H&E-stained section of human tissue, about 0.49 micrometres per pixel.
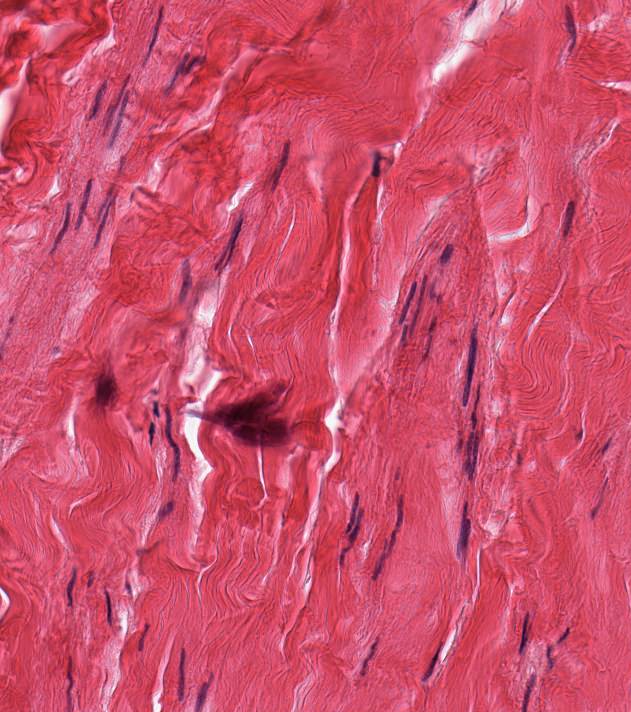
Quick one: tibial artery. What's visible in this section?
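Densely packed pink-staining collagen fibre bundles fill the entire field. Bundles run mostly top to bottom. Nuclei scattered, thin, dark, spindle-shaped, parallel to the fibres. Nuclei sparse relative to the amount of fibre.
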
